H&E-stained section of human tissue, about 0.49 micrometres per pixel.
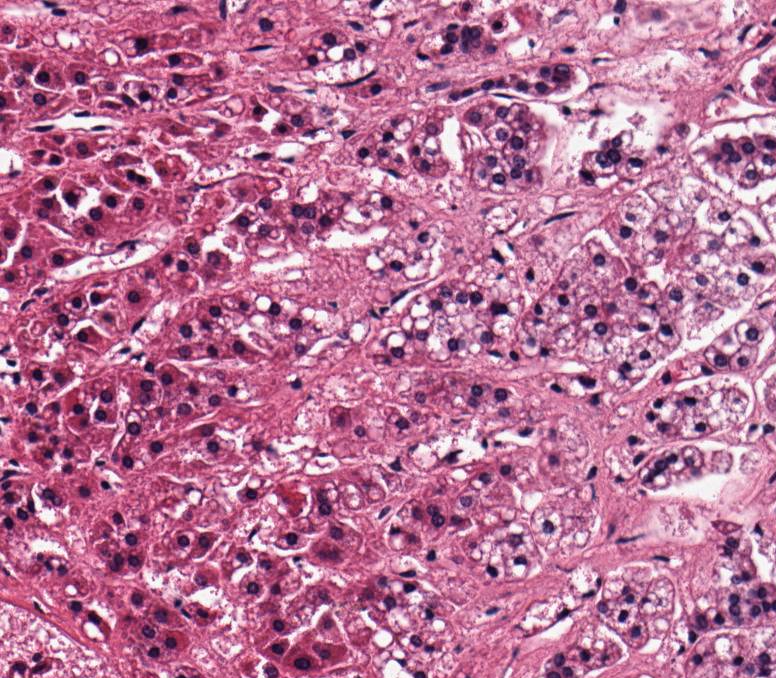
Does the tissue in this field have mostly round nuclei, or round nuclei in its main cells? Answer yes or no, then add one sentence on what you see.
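Yes. Each cell has a single round, dark, centrally placed nucleus of fairly uniform size.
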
